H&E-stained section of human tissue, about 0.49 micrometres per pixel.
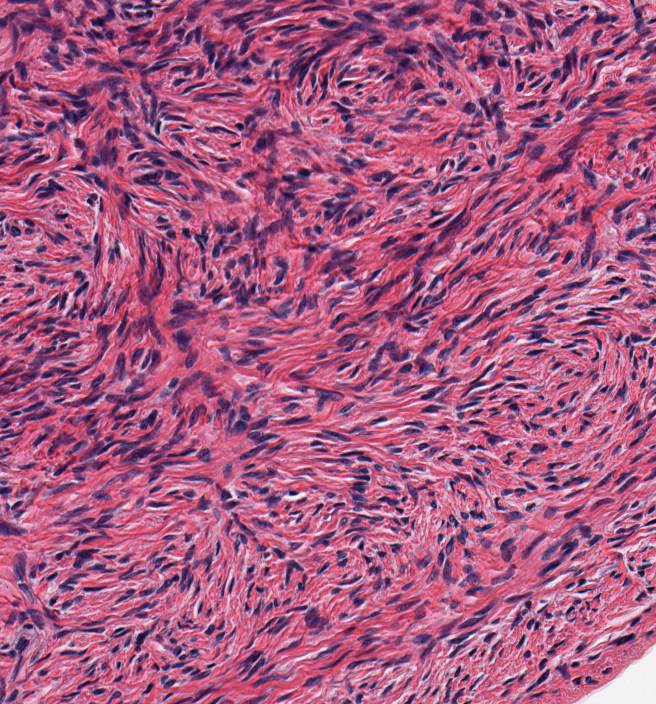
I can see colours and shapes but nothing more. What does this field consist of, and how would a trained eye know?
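Ovarian cortex occupies this field. Spindle cells fill it entirely, set in short interlacing fascicles that swirl into whorls.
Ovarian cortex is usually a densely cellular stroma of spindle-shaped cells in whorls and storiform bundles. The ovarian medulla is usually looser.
The whorls, and spindle cells filling every part of the field, match the cortex rather than the medulla. Nuclei are elongated, tapered and dark, pink collagen fibres run between the cells, and no epithelium or glands appear.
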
